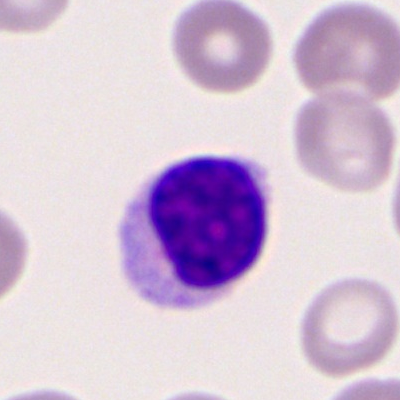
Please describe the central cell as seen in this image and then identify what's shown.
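Checking the nucleus first, it sits off-centre, towards the upper right of the cell. Next, its chromatin is dark purple and coarsely clumped. Then the cytoplasm: a pale lilac-blue crescent lying mainly on the left and lower side of the nucleus. Last, the name: lymphocyte.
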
